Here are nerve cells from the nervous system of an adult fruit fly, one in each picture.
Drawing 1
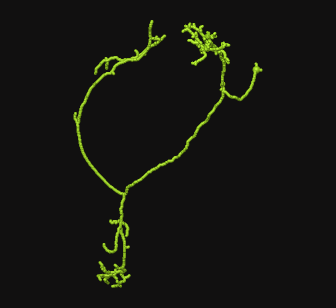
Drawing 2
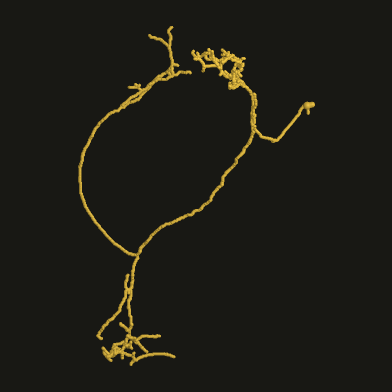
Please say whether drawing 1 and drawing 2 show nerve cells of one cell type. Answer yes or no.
yes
